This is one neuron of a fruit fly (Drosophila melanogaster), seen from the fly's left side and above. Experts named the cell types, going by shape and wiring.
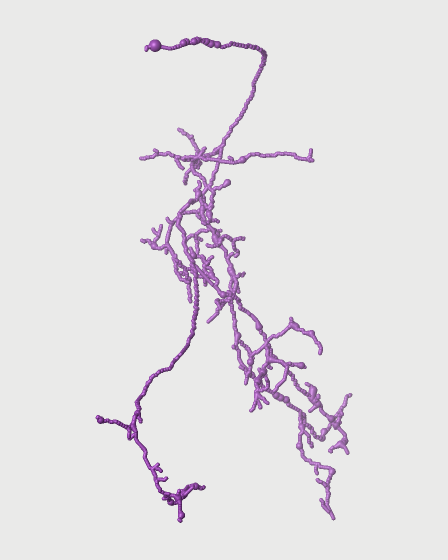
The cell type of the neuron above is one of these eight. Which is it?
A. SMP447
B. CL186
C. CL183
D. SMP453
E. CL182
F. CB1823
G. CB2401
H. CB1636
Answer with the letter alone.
B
